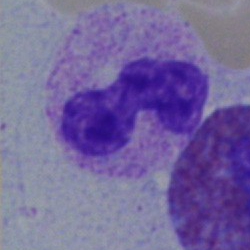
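Band neutrophil here, sitting in the middle of a stained human bone marrow smear. You'll see the cell is roughly round in outline. Its nucleus stretches across it from lower left to upper right. The chromatin is dark purple and coarsely clumped.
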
